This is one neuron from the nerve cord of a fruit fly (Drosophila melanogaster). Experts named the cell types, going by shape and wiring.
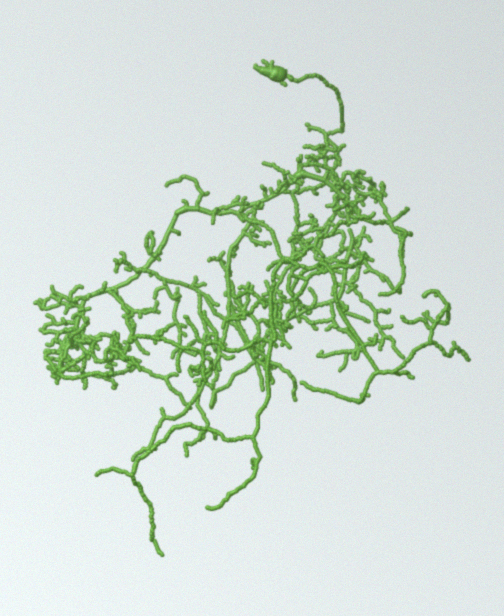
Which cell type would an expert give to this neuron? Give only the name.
IN19B023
